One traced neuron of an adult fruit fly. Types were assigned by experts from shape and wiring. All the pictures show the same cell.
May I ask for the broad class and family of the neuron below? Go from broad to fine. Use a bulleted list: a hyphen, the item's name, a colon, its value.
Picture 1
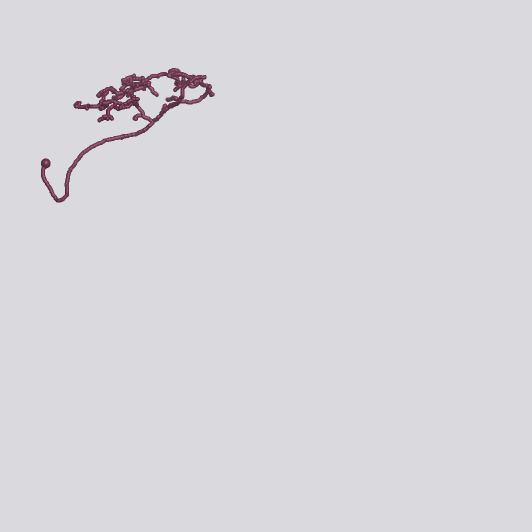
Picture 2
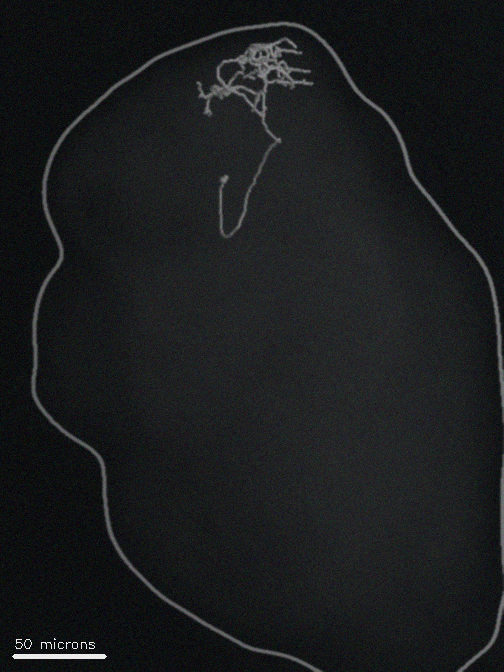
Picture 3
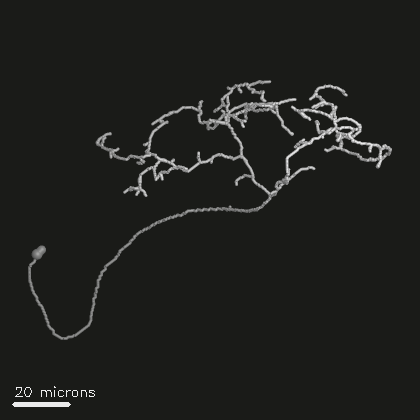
- broad class: central-brain intrinsic neuron
- family: hemilineage SIPa1_ventral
